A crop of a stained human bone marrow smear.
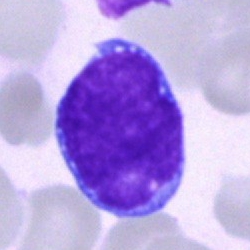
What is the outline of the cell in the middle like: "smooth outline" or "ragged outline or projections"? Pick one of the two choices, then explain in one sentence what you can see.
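Smooth outline. The cell has a smooth oval outline that is longer from top to bottom than from side to side.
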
